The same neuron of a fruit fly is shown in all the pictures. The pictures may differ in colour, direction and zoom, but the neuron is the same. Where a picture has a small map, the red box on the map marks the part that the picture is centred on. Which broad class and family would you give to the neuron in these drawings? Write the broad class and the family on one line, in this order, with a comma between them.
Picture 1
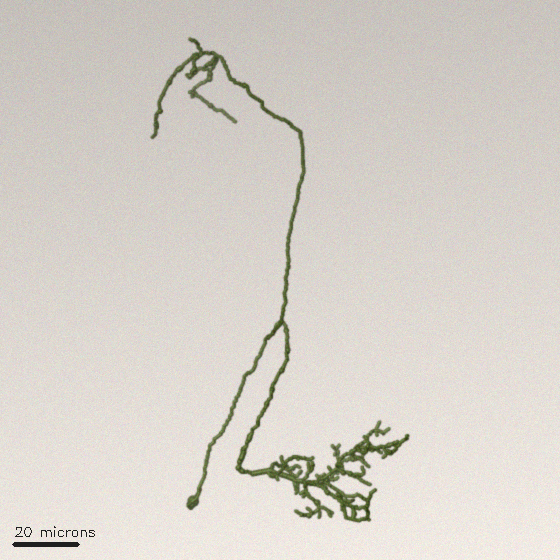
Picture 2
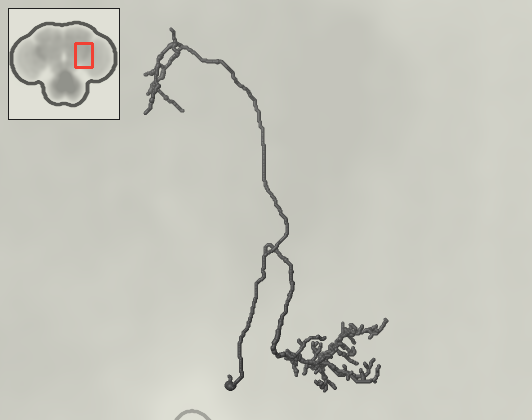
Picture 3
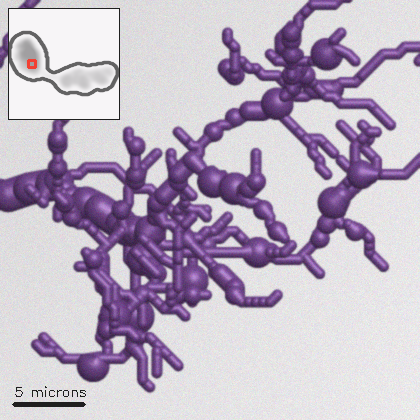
visual projection neuron, hemilineage LHl4_posterior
